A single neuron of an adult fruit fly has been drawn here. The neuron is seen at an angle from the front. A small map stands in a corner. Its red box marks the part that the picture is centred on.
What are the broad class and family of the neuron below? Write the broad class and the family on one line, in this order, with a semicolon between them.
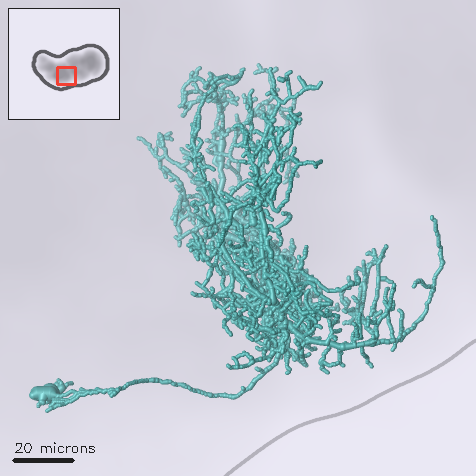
nerve-cord intrinsic neuron; hemilineage 13B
